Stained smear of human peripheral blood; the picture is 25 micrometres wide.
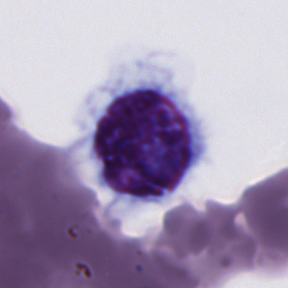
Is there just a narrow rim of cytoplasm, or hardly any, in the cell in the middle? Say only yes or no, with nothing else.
Yes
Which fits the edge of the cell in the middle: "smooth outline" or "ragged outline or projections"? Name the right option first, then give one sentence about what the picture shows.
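Ragged outline or projections. Fine thread-like projections extend from the cell surface, most visibly toward the top.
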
